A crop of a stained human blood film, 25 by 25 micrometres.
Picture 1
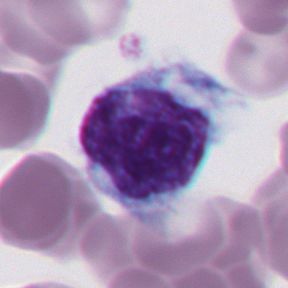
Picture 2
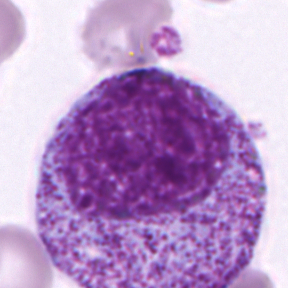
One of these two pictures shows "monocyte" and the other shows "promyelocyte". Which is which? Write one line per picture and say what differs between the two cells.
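In picture 1 we see a monocyte: No distinct granules are seen in the cytoplasm.
In picture 2 we see a promyelocyte: The cytoplasm is densely filled with purple granules.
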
